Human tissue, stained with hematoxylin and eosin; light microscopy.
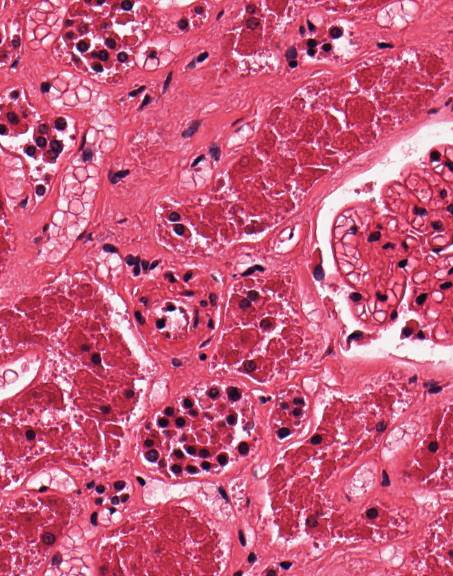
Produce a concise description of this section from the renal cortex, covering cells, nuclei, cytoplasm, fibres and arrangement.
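Arrangement: across the whole field, cells are grouped in rounded nests and lobules separated by bands of pink fibrous stroma. Clear cells: groups with clear, finely vacuolated cytoplasm lie in the upper left and at the right edge. Lower centre: a rounded nest holds crowded dark round nuclei with little cytoplasm between them. Fat: no fat cells are seen anywhere in the field.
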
